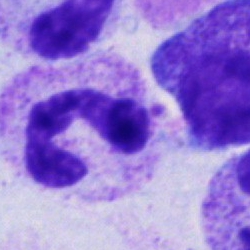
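Band neutrophil, the central cell in a stained human bone marrow smear. The roughly round cell has a curved, band-shaped nucleus wrapped around a paler central area of cytoplasm. The cytoplasm is abundant and pale pinkish-lilac, with fine pinkish-violet granules scattered throughout.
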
